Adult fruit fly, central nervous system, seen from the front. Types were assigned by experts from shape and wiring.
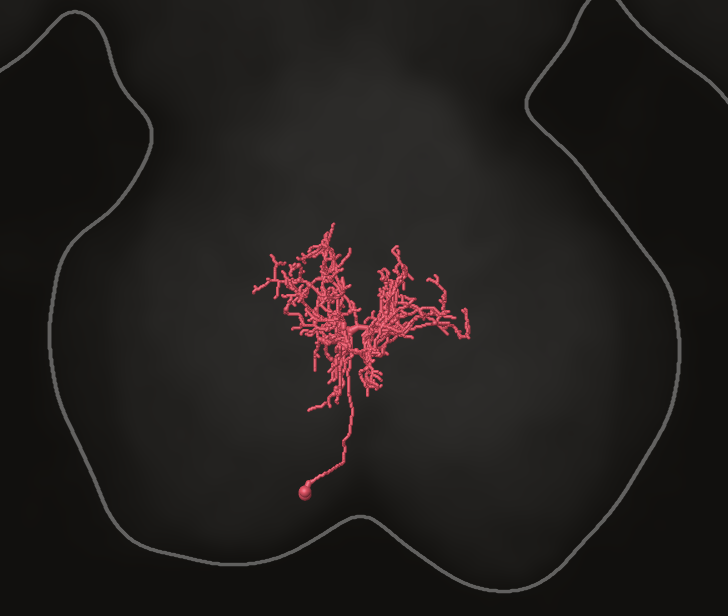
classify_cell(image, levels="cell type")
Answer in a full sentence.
The cell type is IN00A041.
